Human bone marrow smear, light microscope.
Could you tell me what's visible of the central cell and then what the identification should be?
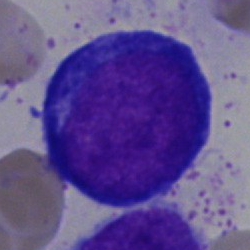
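Look at how finely granular the chromatin is in this one, spread evenly throughout. Around it there's only a scant, thin rim of deep blue cytoplasm. I can't find any granules in that cytoplasm, and there are no vacuoles anywhere in the cell. That's a proerythroblast.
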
